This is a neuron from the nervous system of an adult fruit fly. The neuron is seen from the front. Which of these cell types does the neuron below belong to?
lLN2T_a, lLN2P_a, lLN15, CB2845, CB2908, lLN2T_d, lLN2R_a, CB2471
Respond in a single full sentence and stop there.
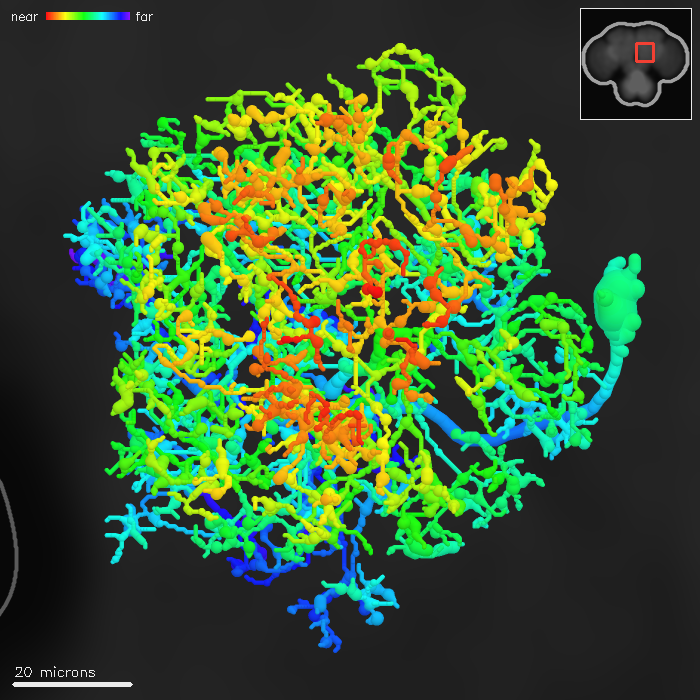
The cell type given to this neuron is lLN2T_a.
